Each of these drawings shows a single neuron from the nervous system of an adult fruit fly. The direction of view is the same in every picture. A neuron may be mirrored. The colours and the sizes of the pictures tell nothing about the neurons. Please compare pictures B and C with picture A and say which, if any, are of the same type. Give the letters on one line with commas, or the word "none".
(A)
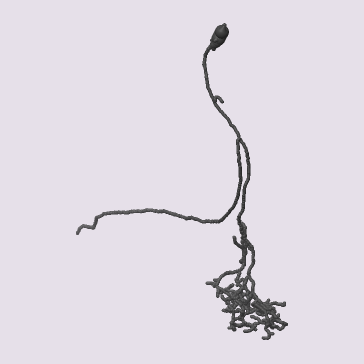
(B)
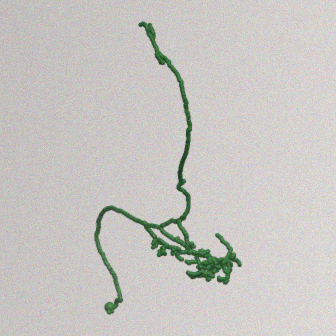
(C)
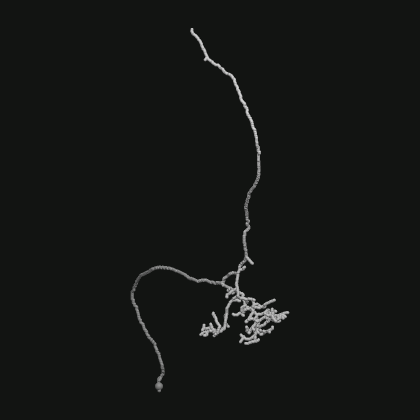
none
